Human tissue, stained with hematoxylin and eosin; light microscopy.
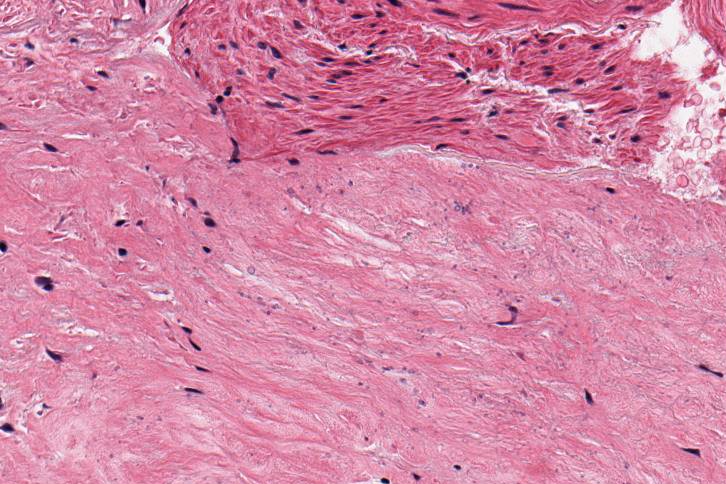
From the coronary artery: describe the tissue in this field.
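Across the top runs a more cellular band of closely packed spindle cells with elongated, blunt-ended dark nuclei. The lower two-thirds is sparsely cellular fibrous tissue, with scattered small dark nuclei set far apart. Fine bluish-purple specks dot the pink fibrous area, most visibly centrally.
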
